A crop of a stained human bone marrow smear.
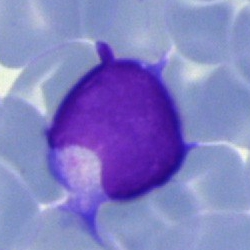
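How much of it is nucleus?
Nearly all; the cytoplasm is scant, just a thin rim and a small pale patch.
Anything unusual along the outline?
A pale, almost colourless area at lower left, and a small blunt knob on top.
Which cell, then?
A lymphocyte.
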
